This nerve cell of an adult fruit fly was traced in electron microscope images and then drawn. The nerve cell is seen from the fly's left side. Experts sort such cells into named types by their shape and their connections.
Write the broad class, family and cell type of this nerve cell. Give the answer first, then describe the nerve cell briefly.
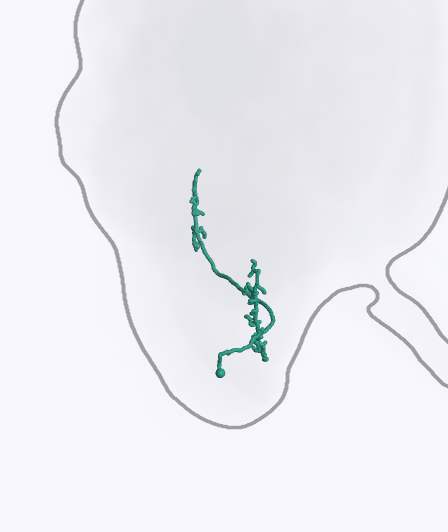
This is a visual projection neuron. The family is MeTu. Its cell type is MeTu4c. In this view it is taller than it is wide.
